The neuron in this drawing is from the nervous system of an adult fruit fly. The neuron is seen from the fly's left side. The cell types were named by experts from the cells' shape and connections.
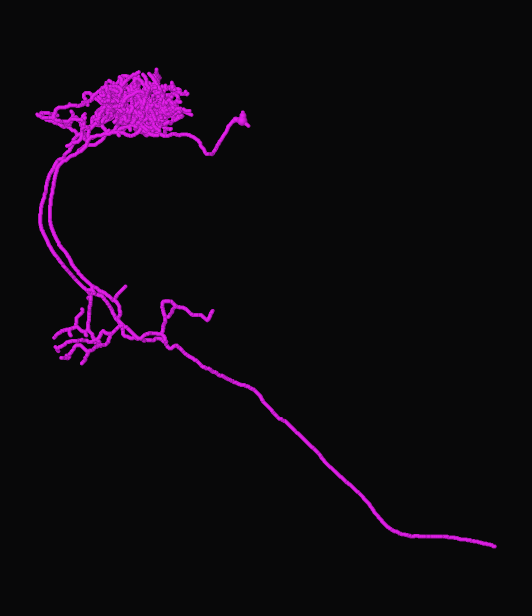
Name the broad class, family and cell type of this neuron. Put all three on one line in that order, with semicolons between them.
descending neuron; hemilineage SMPpv1; DNpe048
